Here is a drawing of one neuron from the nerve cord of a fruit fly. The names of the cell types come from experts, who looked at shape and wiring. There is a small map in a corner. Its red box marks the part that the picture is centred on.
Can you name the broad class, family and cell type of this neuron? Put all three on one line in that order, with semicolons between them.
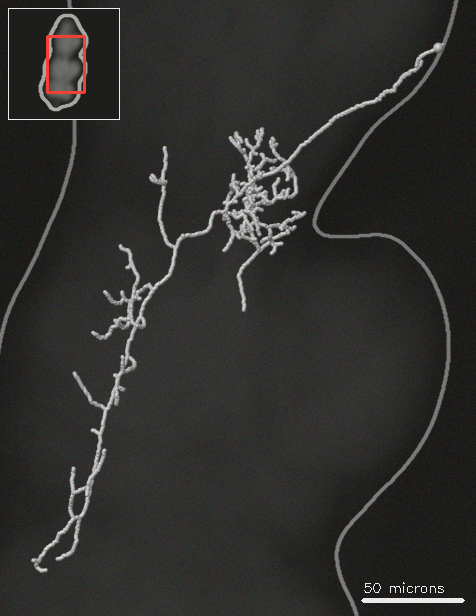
nerve-cord intrinsic neuron; hemilineage 08B; IN08B108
